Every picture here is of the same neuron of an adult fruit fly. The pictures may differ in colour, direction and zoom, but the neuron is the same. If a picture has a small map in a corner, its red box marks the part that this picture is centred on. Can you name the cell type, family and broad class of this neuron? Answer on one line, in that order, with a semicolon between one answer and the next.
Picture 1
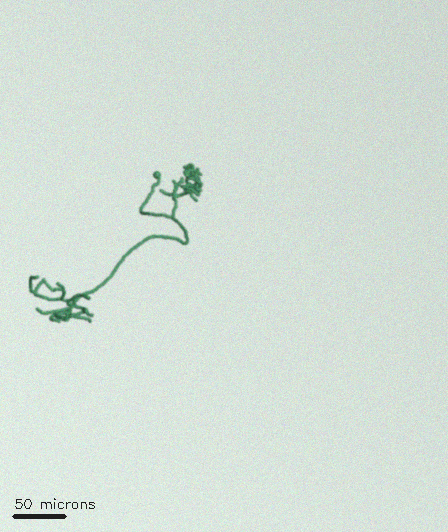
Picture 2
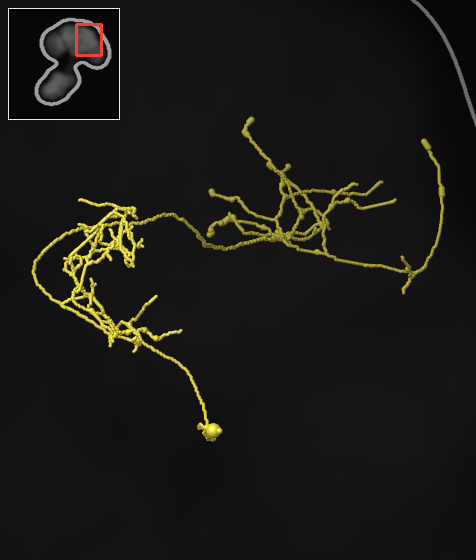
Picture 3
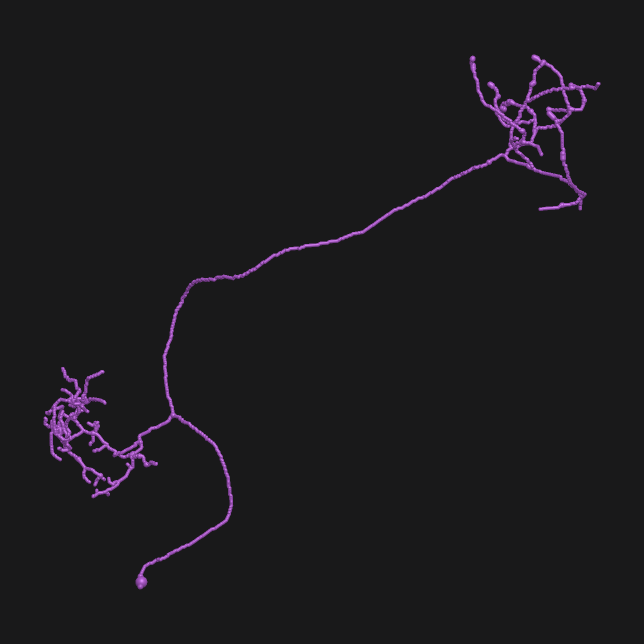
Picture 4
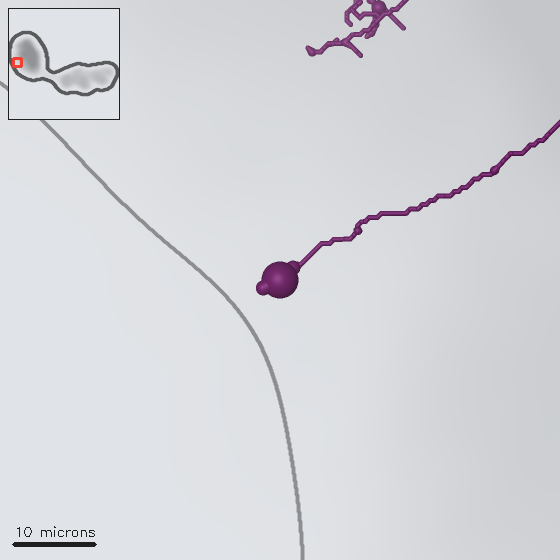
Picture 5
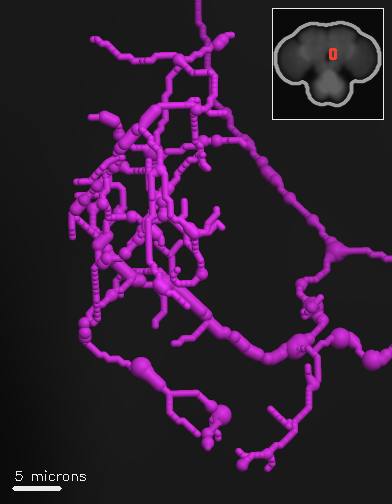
M_vPNml87; hemilineage ALv1; central-brain intrinsic neuron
